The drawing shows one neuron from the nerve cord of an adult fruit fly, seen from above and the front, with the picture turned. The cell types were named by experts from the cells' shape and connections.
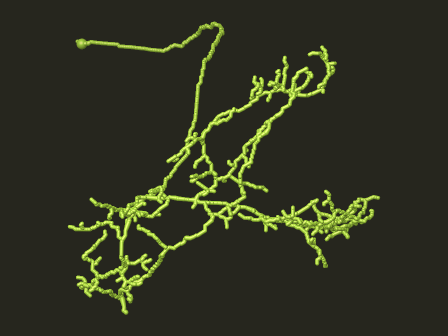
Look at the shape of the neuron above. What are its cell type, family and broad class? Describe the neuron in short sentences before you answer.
The picture shows dozens of branch ends. As drawn here it is about as wide as it is tall. The cell type is IN06B069. The family is hemilineage 06B. Its broad class is nerve-cord intrinsic neuron.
